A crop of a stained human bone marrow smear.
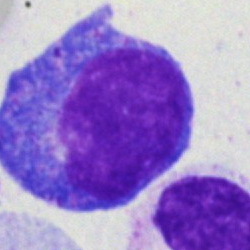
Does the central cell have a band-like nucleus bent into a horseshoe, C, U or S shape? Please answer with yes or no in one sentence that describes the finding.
No, this cell has one compact round or oval nucleus.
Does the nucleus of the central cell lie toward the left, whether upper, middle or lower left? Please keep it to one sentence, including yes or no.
No, its nucleus is placed toward the right side of the cell.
